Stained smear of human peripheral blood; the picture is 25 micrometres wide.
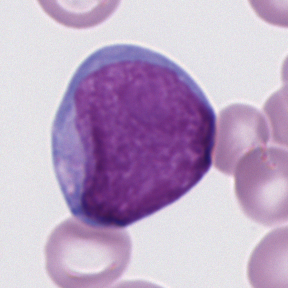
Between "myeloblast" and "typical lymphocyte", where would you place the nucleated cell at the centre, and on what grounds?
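This cell is a myeloblast rather than a typical lymphocyte. Its chromatin is finely granular and evenly spread, without coarse dark clumps.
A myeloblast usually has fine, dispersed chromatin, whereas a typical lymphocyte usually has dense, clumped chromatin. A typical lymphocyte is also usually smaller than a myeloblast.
This cell measures about 15 micrometres across, its nucleus filling about 80% of its area. Its smooth outline has no surface projections.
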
